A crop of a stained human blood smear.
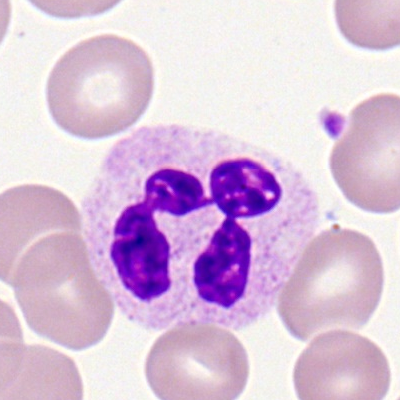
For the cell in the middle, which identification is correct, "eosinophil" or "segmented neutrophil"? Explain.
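It is a segmented neutrophil. Its cytoplasm is evenly filled with fine, small pinkish-violet granules.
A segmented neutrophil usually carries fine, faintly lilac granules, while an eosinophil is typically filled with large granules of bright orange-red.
The nucleus is divided into four separate lobes, joined to one another by thin strands of nuclear material.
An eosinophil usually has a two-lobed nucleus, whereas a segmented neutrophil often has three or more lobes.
The cytoplasm is abundant and pale pink-lilac, surrounding the nucleus on all sides.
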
